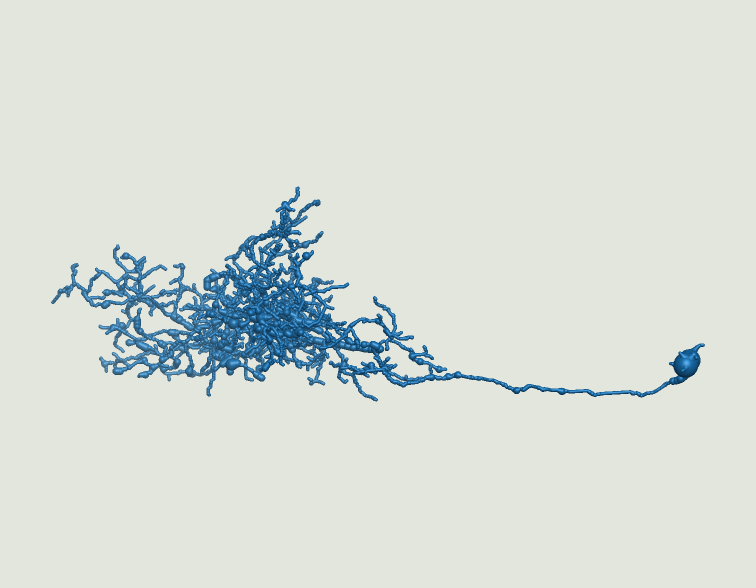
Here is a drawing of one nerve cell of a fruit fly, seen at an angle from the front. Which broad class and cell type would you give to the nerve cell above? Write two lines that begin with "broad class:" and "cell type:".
broad class: central-brain intrinsic neuron
cell type: GNG058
